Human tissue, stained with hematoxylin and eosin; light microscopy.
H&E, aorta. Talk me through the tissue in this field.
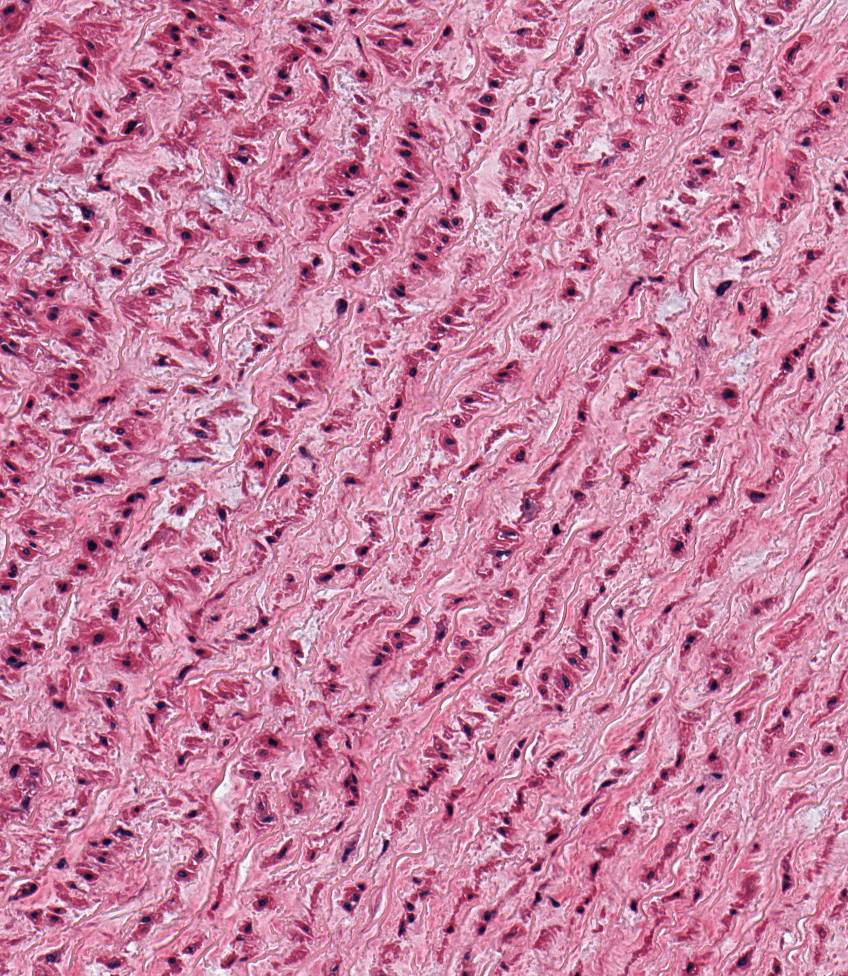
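Look at the nuclei: they are elongated and dark-staining, and each lies along the long axis of its cell. These spindle cells have plentiful bright pink cytoplasm. Between the cell bundles run thin, wavy, pale pink fibres. There is no epithelium or glands anywhere in the field.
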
